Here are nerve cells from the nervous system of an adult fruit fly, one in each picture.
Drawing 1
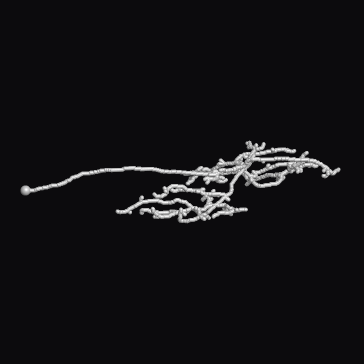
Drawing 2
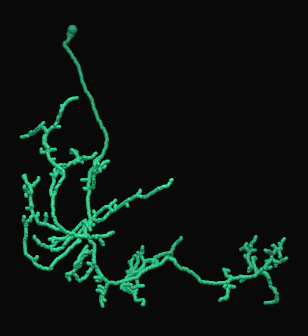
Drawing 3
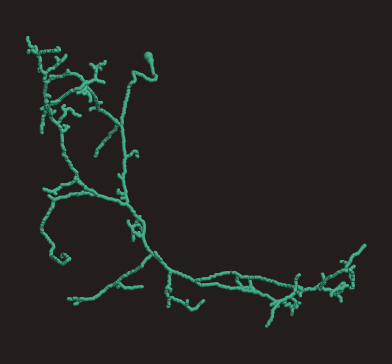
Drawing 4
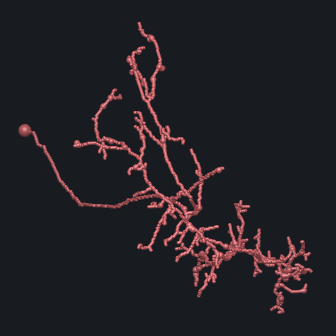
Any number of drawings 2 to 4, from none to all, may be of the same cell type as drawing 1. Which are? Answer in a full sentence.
None of them is of the same cell type.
